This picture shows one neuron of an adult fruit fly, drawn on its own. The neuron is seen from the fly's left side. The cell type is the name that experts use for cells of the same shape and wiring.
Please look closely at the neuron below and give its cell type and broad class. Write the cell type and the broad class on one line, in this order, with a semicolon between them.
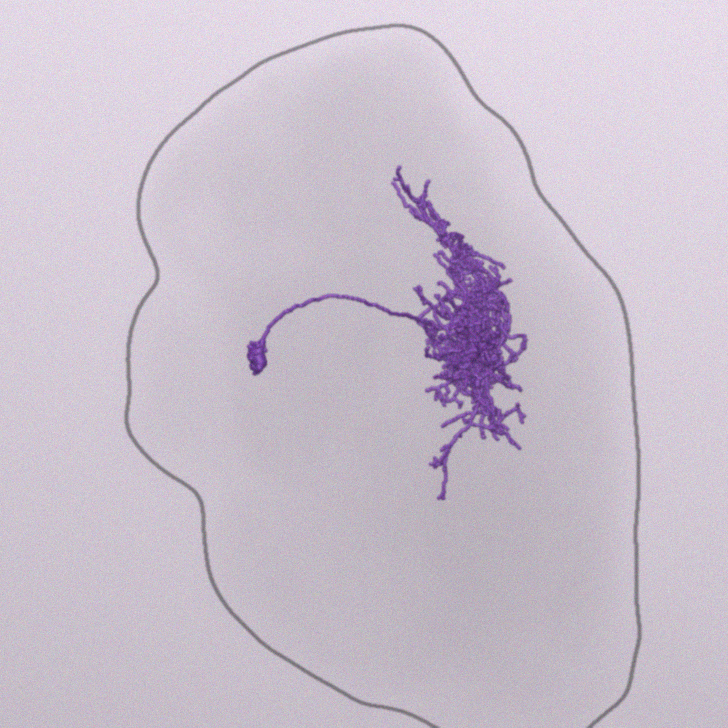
IB008; central-brain intrinsic neuron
